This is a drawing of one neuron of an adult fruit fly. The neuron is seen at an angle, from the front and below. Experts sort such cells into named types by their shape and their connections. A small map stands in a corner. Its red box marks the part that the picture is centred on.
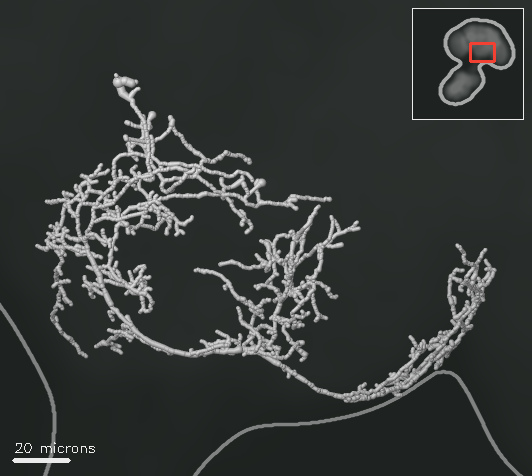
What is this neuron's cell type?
GNG182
